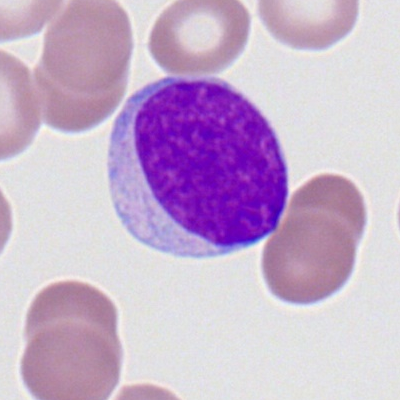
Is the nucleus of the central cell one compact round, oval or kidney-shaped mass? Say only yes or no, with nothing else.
Yes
